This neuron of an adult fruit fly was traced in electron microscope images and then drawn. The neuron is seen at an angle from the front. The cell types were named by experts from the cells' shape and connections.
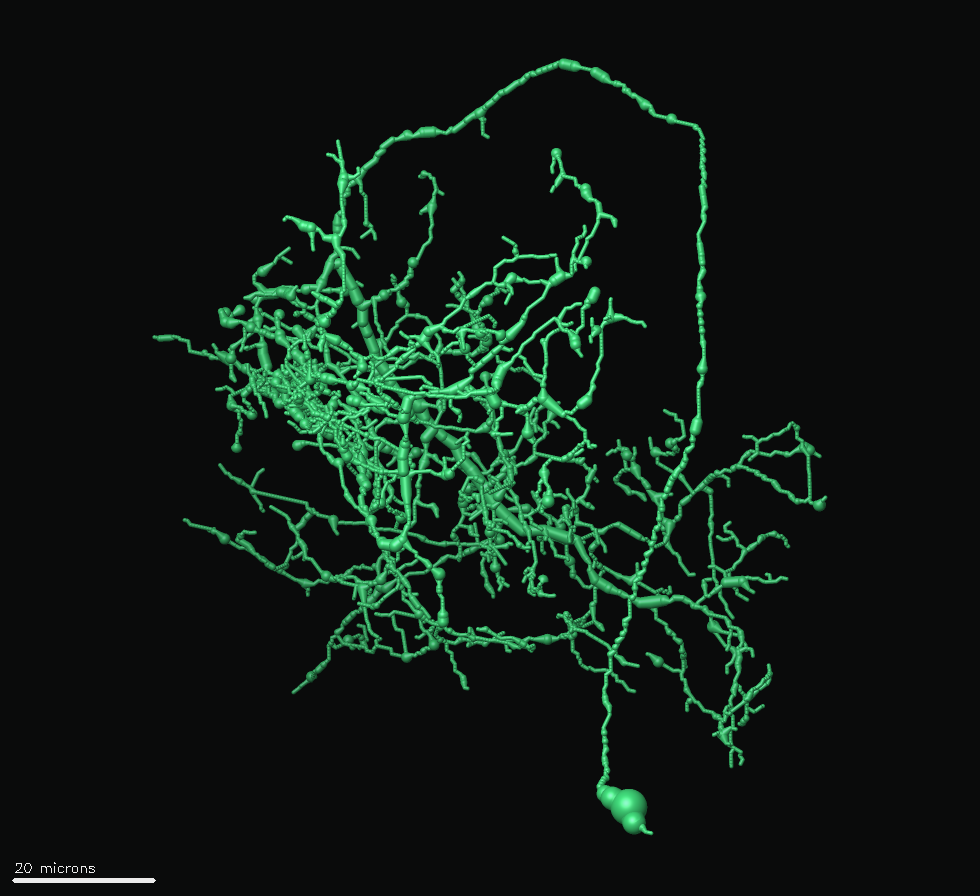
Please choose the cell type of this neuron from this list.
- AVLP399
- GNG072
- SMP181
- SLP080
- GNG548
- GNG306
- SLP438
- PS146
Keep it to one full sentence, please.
In terms of cell type, the neuron is SLP080.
